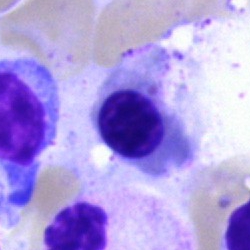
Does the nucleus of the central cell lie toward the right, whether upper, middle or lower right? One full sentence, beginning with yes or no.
No, the nucleus is not toward the right; it lies toward the left.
